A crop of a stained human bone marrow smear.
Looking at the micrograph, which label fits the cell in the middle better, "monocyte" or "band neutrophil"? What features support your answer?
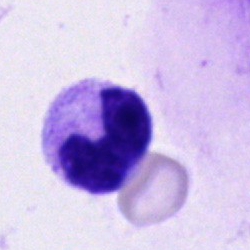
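Band neutrophil, not monocyte. The cytoplasm here is pale lilac rather than grey-blue.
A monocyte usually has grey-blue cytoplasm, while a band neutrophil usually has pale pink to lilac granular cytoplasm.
The chromatin is dark purple and dense.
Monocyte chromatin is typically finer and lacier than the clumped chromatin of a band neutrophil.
The nucleus is deeply indented, with the notch opening toward the upper left.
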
